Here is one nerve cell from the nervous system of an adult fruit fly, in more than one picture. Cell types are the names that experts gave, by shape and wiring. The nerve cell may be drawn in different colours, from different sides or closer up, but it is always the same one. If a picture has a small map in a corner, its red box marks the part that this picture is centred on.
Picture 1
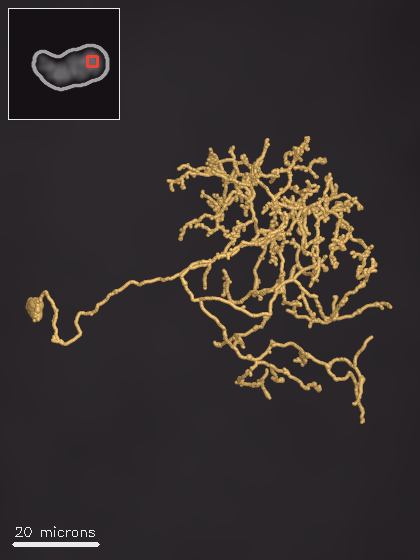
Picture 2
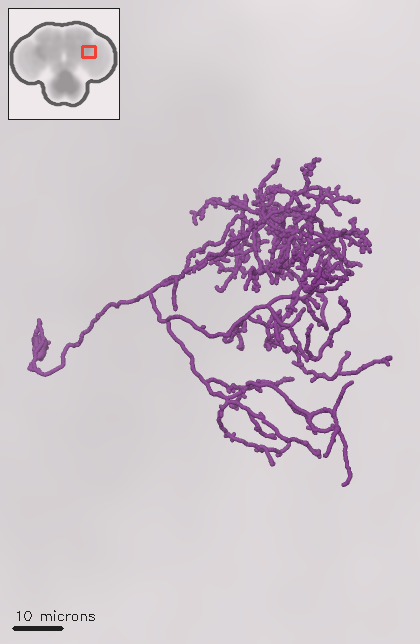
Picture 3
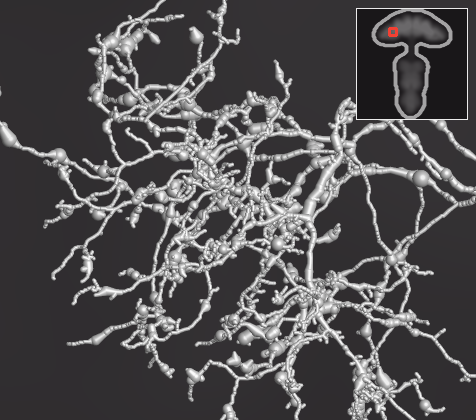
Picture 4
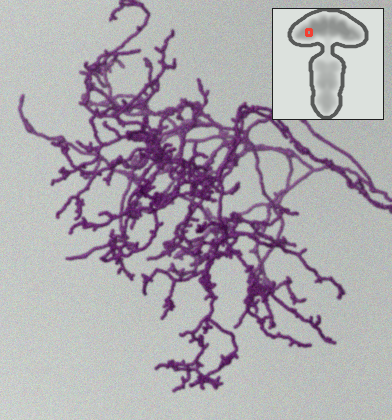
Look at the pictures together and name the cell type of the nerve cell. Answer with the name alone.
Li13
